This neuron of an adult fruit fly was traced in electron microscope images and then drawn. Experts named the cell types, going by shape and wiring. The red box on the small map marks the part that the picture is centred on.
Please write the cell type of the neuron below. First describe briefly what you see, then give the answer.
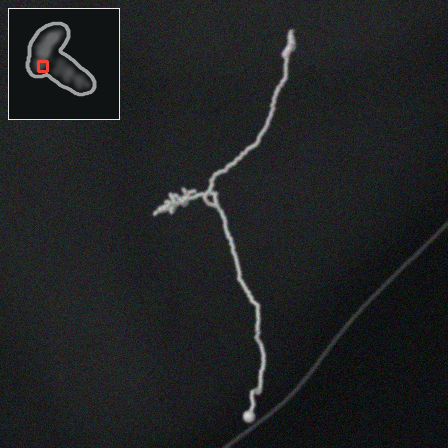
The cell body can be seen at the bottom of the picture. In this view it is more than twice as tall as it is wide. This is an optic-lobe intrinsic neuron. The cell type is T3.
